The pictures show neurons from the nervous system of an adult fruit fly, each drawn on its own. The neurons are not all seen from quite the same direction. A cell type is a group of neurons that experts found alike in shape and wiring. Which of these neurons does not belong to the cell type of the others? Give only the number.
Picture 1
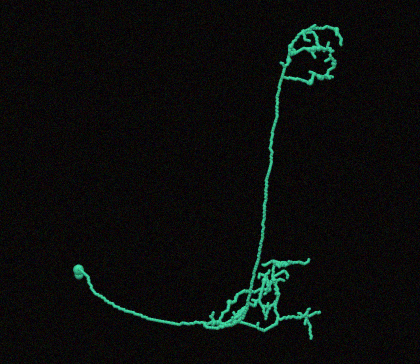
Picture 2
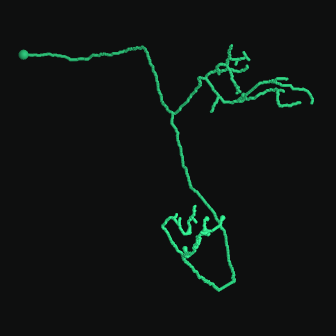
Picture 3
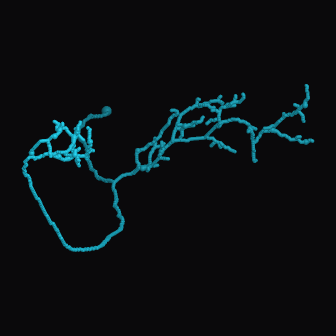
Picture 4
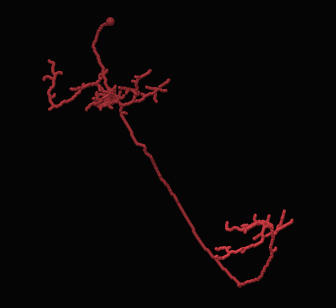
4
